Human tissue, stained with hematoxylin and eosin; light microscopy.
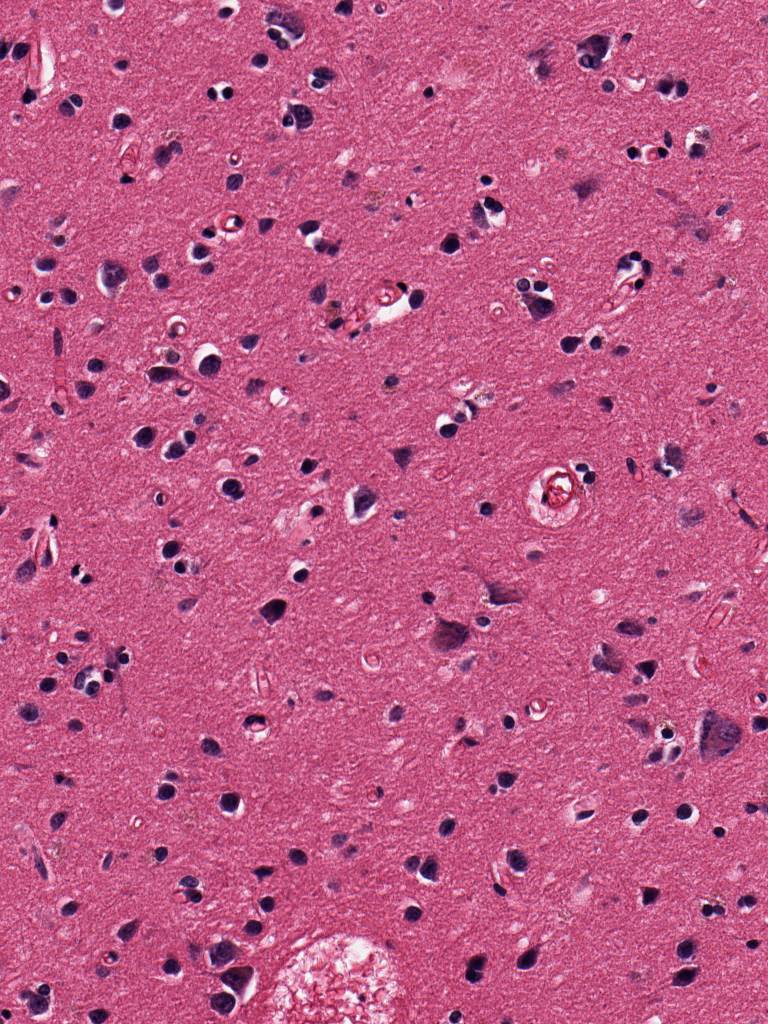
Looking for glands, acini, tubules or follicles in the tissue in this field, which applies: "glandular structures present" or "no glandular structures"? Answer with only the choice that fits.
No glandular structures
